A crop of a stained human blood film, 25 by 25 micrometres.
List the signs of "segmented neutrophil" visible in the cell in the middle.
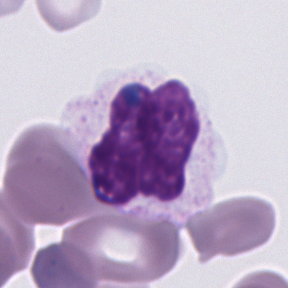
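Fits segmented neutrophil: nucleus of two large lobes lying side by side.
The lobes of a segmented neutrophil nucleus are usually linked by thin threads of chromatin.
Also fits: fine pink-violet dots scattered through the cytoplasm.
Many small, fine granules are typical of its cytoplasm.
Cytoplasm very pale, almost colourless, lilac-grey. Separate finding: a small dark blue spot at the upper left edge of the nucleus.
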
